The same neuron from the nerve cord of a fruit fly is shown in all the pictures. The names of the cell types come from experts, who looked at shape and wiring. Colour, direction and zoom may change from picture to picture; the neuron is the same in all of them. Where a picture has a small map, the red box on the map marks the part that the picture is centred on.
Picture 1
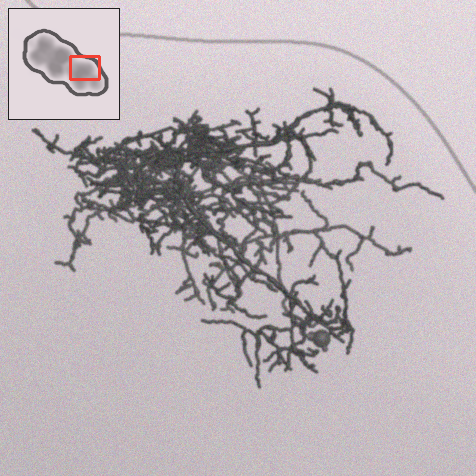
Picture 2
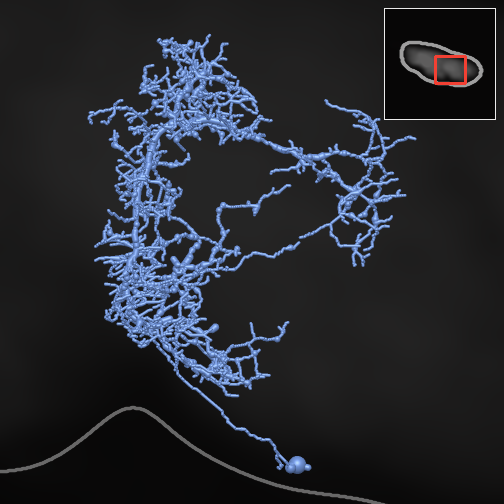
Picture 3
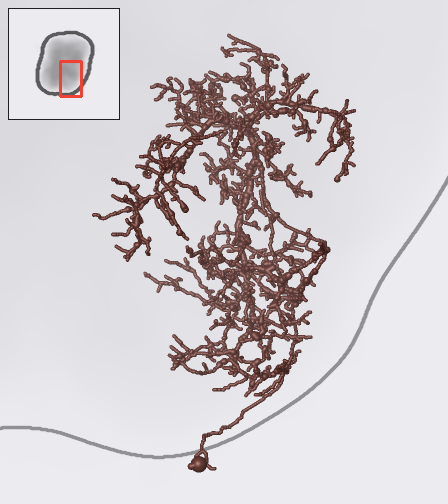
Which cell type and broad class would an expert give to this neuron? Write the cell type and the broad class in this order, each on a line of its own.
INXXX468
nerve-cord intrinsic neuron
